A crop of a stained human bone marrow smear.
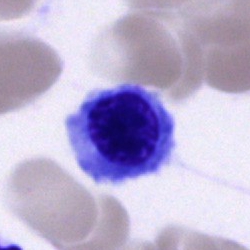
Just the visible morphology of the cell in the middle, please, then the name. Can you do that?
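The outline is roughly round, though slightly ragged at the edge. The nucleus sits off-centre, toward the upper right, and its chromatin is dark purple and coarsely clumped. A rim of blue cytoplasm is widest on the left. This is an erythroblast.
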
